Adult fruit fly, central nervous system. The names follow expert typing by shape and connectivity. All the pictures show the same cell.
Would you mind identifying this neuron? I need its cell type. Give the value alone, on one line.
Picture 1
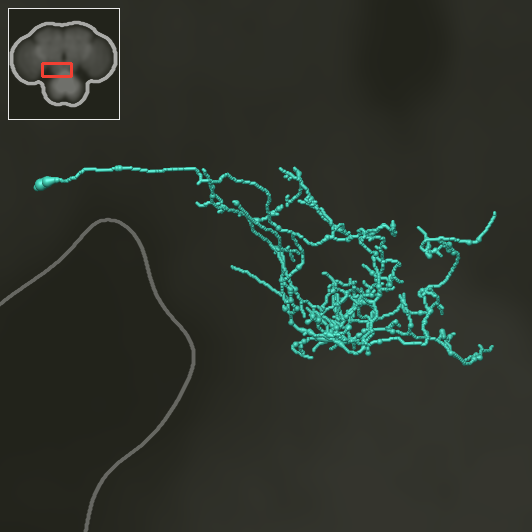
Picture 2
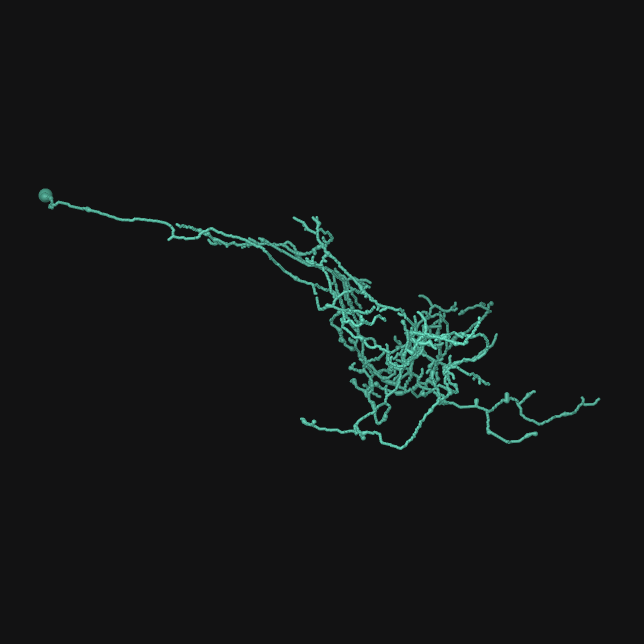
GNG361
